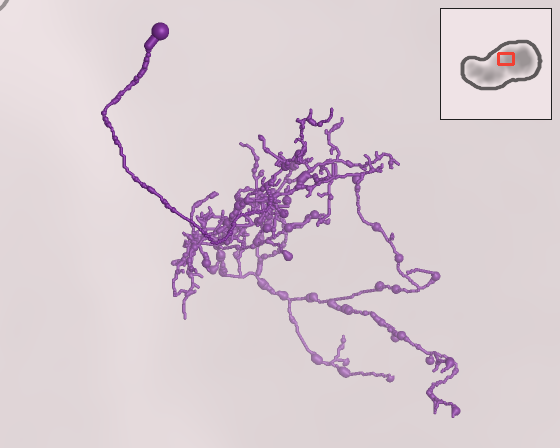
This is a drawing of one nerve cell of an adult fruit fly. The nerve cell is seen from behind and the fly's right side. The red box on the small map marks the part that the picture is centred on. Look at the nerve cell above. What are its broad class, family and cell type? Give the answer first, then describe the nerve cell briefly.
It is a central-brain intrinsic neuron. The family is hemilineage VLPp&l1_anterior. The cell type is AVLP469. Its cell body lies at the upper left of the picture. The picture shows dozens of branch ends.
